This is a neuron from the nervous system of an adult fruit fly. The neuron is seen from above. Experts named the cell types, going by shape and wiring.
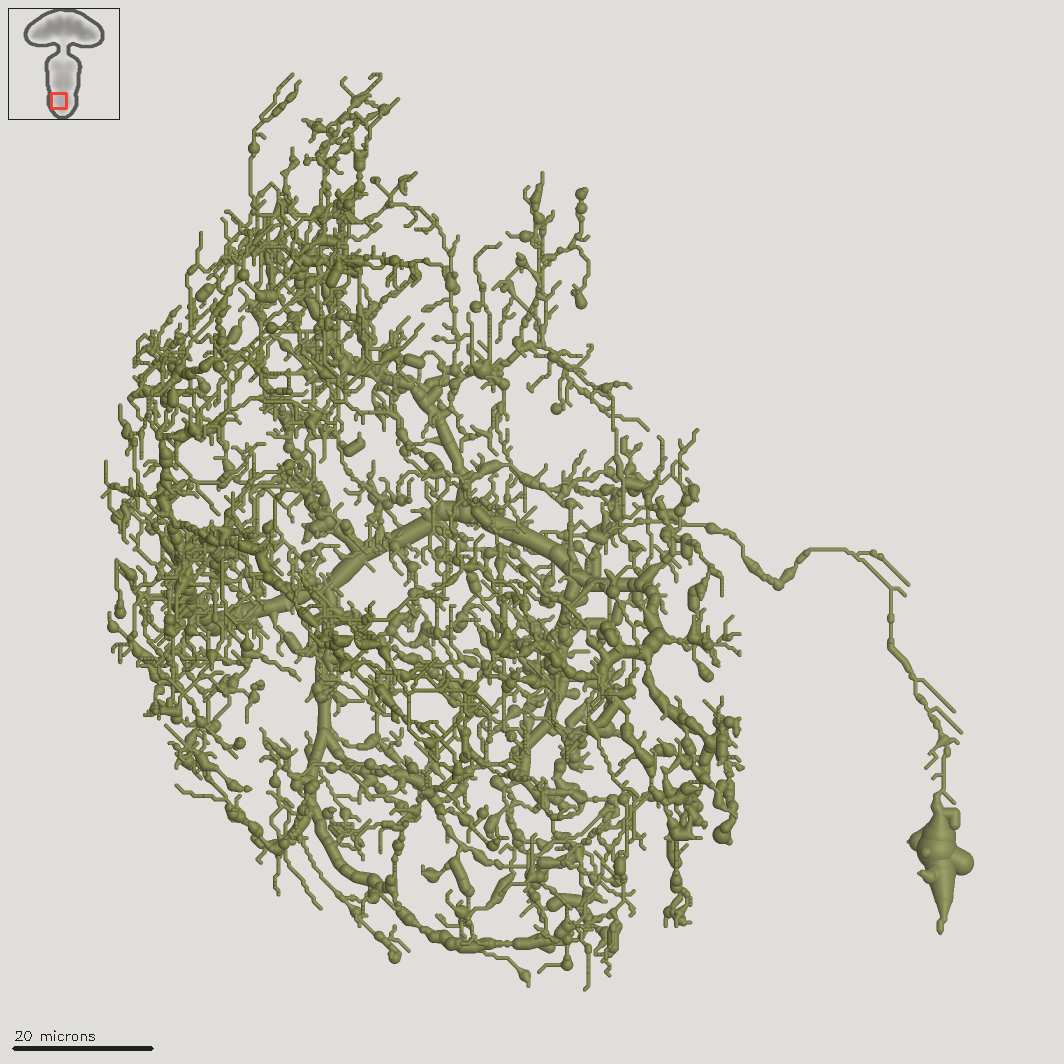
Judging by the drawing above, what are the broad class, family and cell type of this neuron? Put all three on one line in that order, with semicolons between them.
nerve-cord intrinsic neuron; hemilineage 13B; IN13B004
